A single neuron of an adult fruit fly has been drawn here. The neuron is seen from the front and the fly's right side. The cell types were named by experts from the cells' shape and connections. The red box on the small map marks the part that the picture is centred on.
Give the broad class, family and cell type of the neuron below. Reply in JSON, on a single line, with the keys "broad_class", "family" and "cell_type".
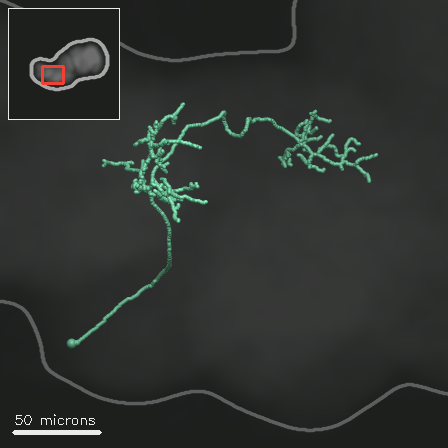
{"broad_class": "nerve-cord intrinsic neuron", "family": "hemilineage 06A", "cell_type": "IN06A040"}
